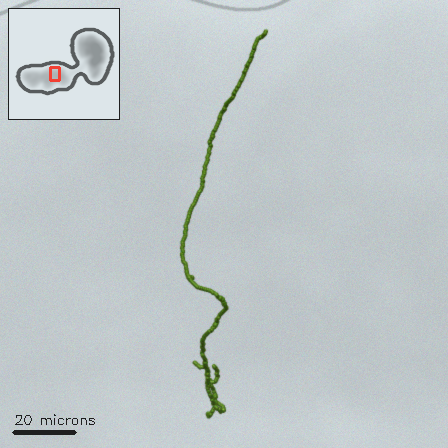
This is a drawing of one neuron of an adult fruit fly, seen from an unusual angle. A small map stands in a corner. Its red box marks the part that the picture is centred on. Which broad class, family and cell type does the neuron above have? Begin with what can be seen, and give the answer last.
No cell body is drawn. From top to bottom in the picture it spans about 130 microns. There are a dozen or fewer branch ends. It is a sensory neuron entering the nerve cord. The name of its family is class gustatory. The cell type is WG1.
